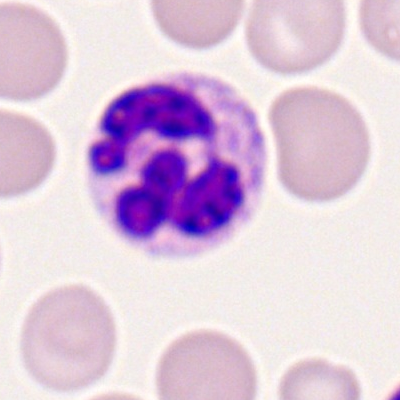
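Segmented neutrophil, the cell in the middle of this stained human blood smear. Its outline is round and smooth. Take your time with the nucleus: it is split into several separate lobes. The cytoplasm holds fine, faint granules, and you will find no vacuoles in it.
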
